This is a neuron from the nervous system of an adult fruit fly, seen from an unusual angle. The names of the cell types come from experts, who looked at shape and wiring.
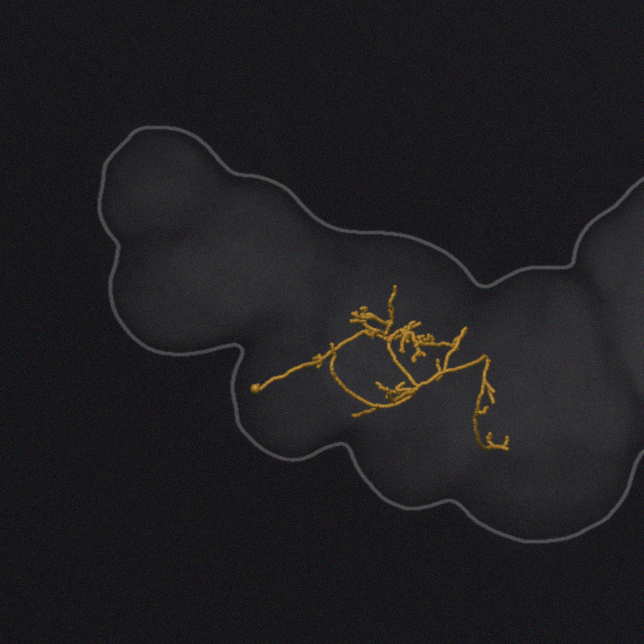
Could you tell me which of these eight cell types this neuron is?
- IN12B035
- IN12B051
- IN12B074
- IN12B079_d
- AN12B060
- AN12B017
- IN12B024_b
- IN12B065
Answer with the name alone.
IN12B079_d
